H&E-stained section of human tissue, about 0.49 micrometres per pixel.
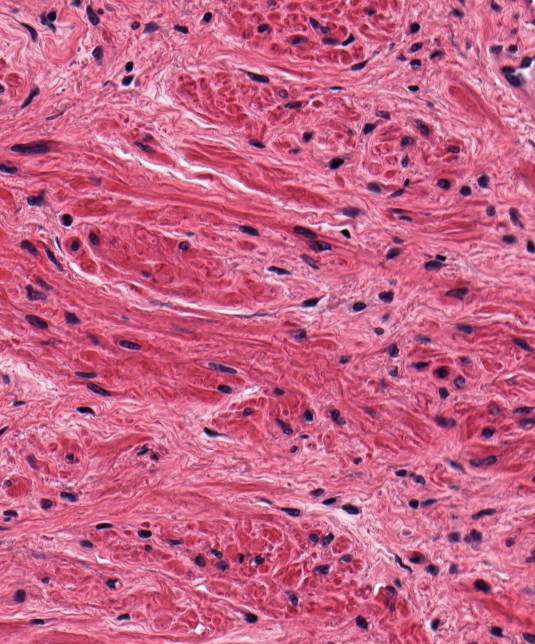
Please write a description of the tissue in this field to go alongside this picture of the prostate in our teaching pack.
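I see interlacing bundles of smooth muscle, cut in different planes, some lengthwise and some across. Where they're cross-cut, as at the upper right and lower left, the cells are polygonal profiles with round, central nuclei. Across the left middle, cut lengthwise, the nuclei look elongated with blunt, rounded ends. The muscle cytoplasm is deeply eosinophilic pink.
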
